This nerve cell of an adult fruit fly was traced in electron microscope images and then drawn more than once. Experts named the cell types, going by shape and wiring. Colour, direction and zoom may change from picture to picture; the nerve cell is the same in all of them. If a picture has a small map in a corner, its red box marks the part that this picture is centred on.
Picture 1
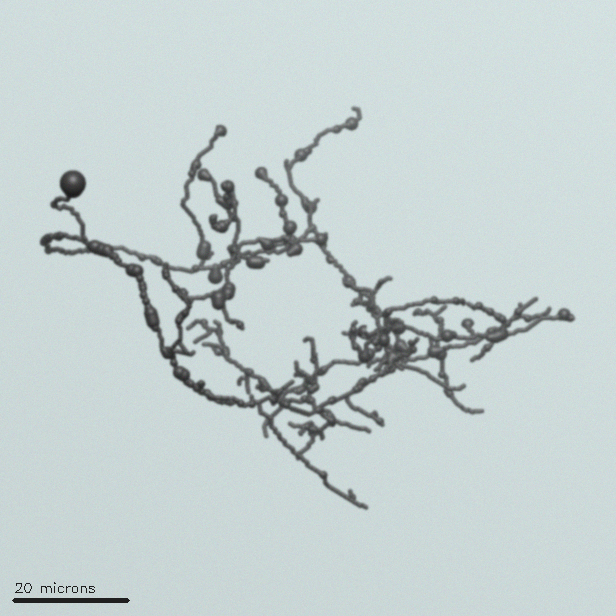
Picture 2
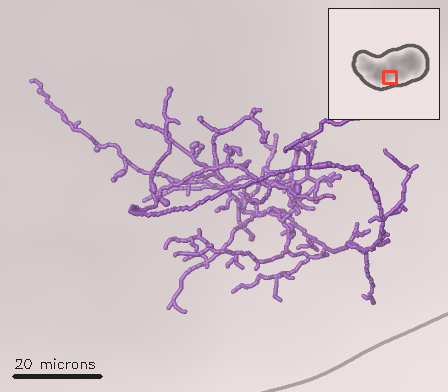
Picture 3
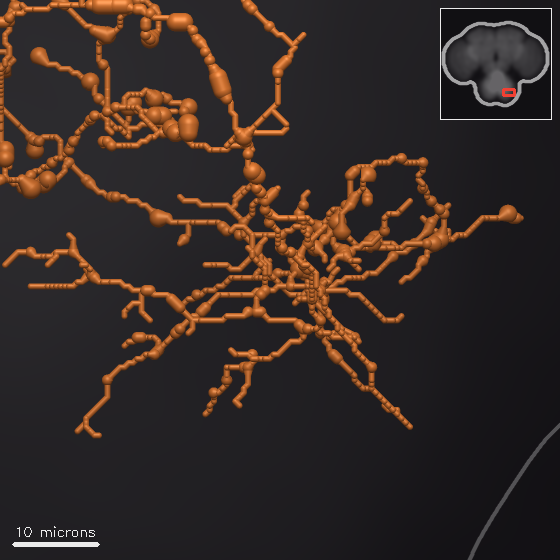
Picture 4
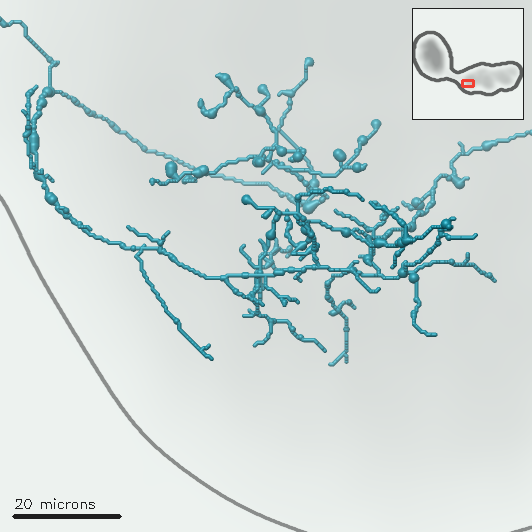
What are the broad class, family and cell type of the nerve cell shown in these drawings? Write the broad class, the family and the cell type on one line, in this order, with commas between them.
nerve-cord intrinsic neuron, hemilineage 09A, IN09A083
